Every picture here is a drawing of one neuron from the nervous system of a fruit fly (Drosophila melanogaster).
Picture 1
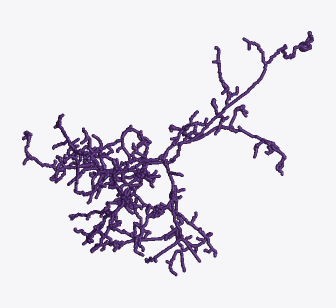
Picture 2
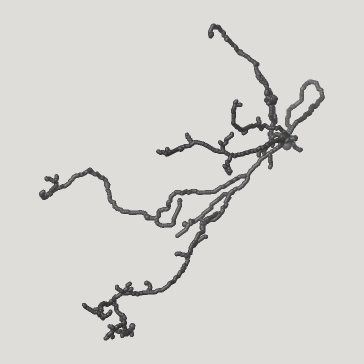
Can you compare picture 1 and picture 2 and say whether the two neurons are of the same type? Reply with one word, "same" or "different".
different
